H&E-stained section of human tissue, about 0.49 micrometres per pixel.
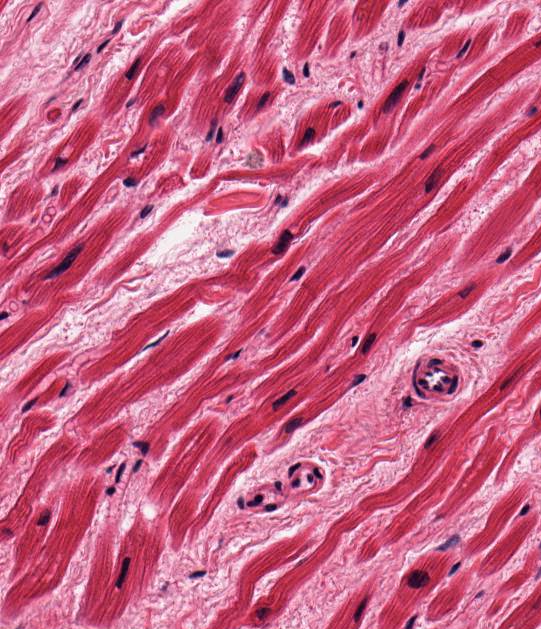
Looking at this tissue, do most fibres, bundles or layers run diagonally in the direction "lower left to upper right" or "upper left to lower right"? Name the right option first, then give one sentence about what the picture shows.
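Lower left to upper right. Muscle fibres cut lengthwise run in parallel across the whole field, from lower left to upper right.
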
